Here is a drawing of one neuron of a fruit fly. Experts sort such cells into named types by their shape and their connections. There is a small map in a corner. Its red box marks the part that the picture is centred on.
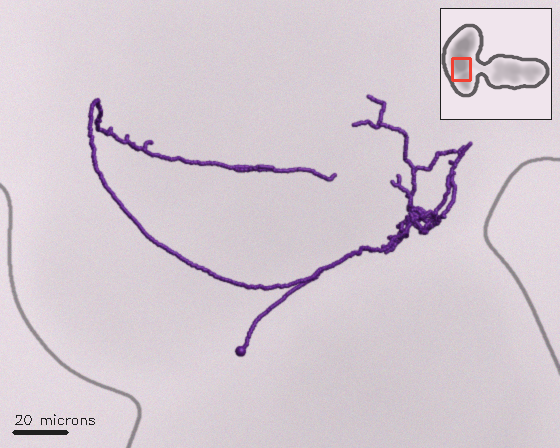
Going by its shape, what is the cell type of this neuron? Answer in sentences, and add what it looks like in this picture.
Its cell type is WED040_a. This is a central-brain intrinsic neuron. It lies in the brain. The cell body can be seen at the bottom of the picture. By the scale bar it is about 150 microns wide in this view.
